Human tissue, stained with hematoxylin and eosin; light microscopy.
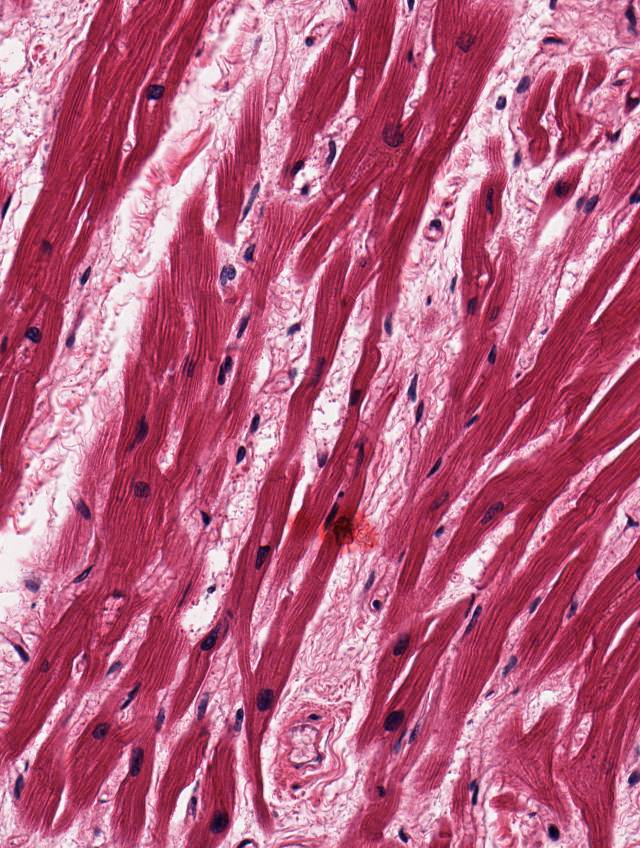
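Atrial appendage of the heart, haematoxylin and eosin. Elongated muscle fibres run diagonally, lower left to upper right, across the field; they branch and join neighbours. Cytoplasm deep pink-red, with fine lengthwise fibrillar striping. Small vessel cut in cross section, in stroma near bottom centre.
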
